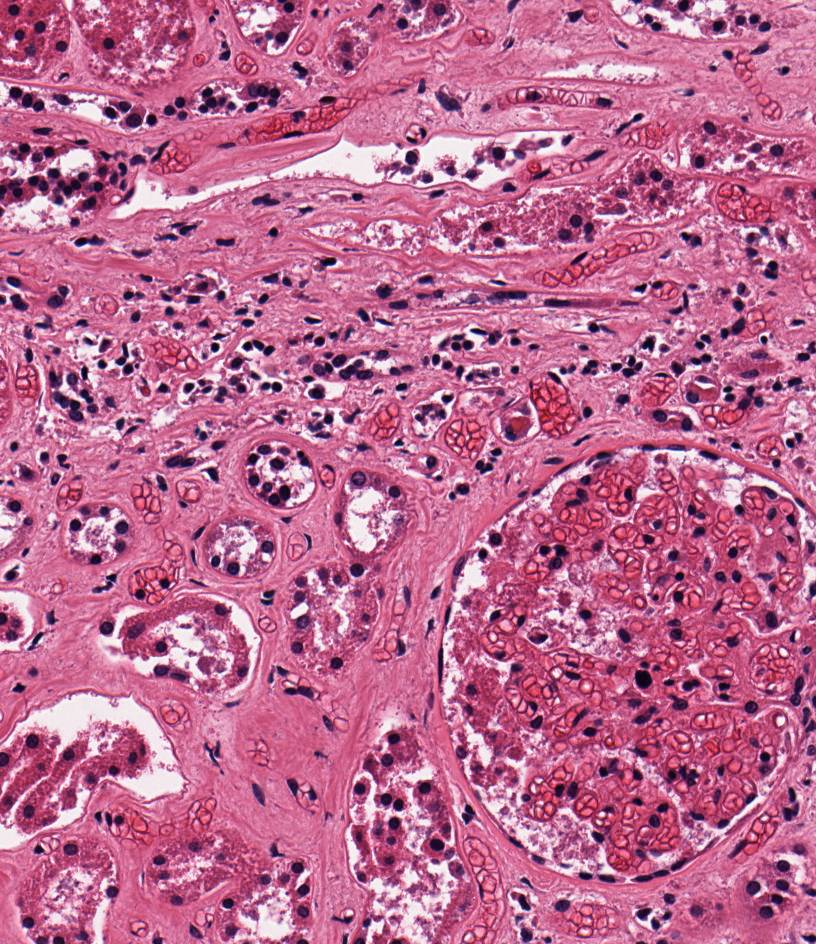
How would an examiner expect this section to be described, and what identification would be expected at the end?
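A single large round glomerulus fills the lower right. Left and below, tubules show pale, vacuolated or granular cytoplasm, loose debris in their lumens. Small capillaries between them are distended with tightly packed red blood cells. At top, pink fibrous stroma runs mainly horizontally. So: renal cortex.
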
